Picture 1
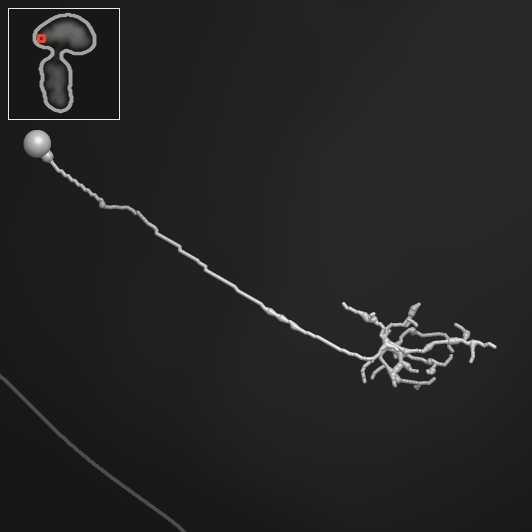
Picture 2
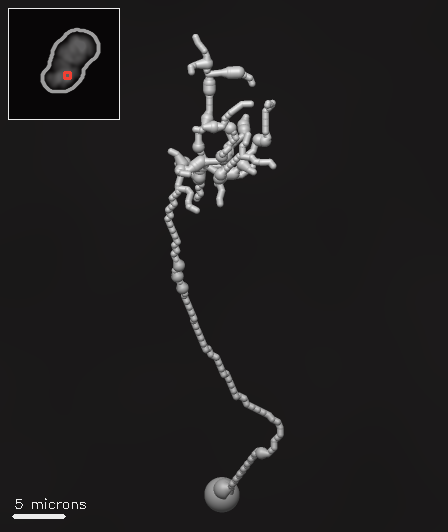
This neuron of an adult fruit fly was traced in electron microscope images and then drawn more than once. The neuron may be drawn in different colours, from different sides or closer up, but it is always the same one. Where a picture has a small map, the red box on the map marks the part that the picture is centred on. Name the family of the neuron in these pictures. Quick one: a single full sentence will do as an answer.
By its family, the neuron is Cm.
